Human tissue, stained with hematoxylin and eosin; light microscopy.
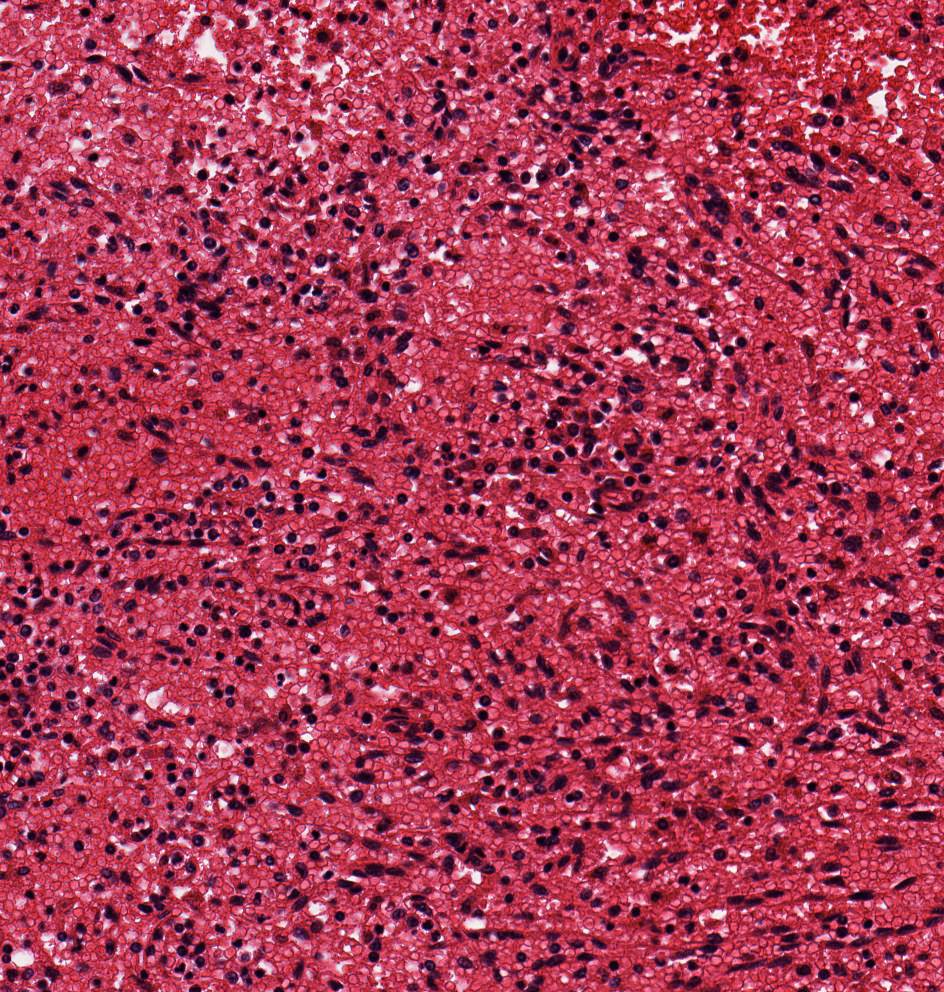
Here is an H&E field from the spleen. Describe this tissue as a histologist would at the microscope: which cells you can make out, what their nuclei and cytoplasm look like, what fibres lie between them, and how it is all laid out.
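Many of the nuclei here are small, round and darkly stained, with little visible cytoplasm. Elongated, spindle-shaped nuclei lie in loose curving streams, most evident in the right half of the field. Neither epithelium nor glandular structures appear anywhere in the field, and no fat cells are seen.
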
